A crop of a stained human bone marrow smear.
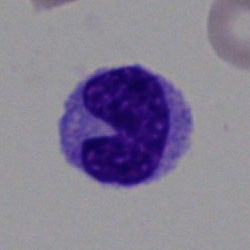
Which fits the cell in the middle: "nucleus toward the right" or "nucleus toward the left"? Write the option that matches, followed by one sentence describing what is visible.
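Nucleus toward the right. The cytoplasm is pale lilac and forms a rim that is widest on the left side.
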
